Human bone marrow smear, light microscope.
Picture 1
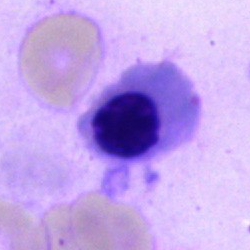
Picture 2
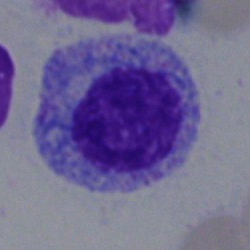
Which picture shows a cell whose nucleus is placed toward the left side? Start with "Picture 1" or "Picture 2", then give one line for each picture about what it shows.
Picture 1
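Picture 1: The nucleus lies off-centre, toward the lower left of the cell.
Picture 2: A moderate rim of blue cytoplasm surrounds the nucleus, widest on the left side.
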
